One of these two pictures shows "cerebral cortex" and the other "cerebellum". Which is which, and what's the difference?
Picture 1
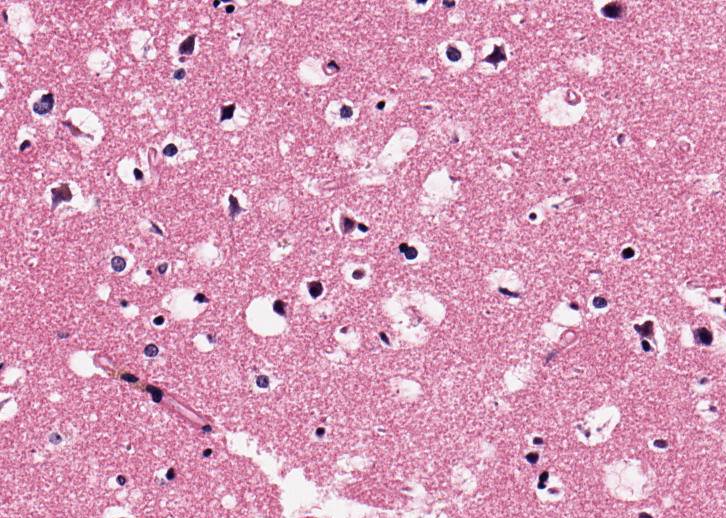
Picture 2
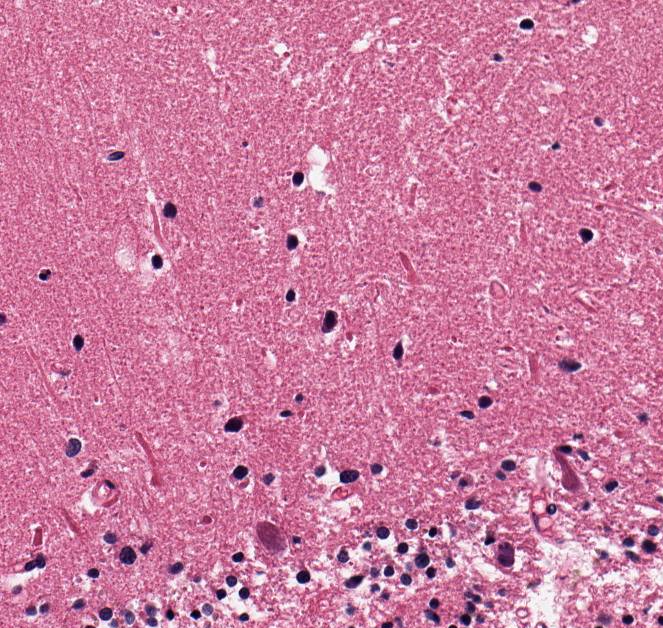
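The cerebral cortex is in picture 1 and the cerebellum in picture 2. Picture 1 is finely granular pink neuropil throughout, with cells scattered singly and no fat; most cell bodies and nuclei sit within sharply outlined clear halos. Small, round, dark-blue nuclei consistent with glial cells are spread fairly evenly. Picture 2 instead is mostly a broad pale-pink, evenly granular to fibrillary layer with few cells, its nuclei small, dark and round to oval, above a narrow dense band of nuclei along the bottom edge.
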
